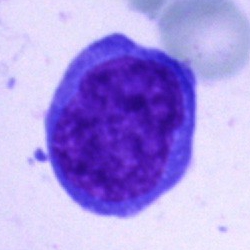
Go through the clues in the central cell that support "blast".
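This is the blast, and the first point in its favour is the cytoplasm: a narrow rim staining deep blue.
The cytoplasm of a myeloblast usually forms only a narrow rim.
Second, the chromatin: it is stippled and purple, but the few darker clumps scattered through it fit less well.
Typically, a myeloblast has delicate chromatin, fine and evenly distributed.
Finally, the cell is oval with a slightly uneven, bumpy border along its top edge, and its cytoplasm shows no vacuoles.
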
